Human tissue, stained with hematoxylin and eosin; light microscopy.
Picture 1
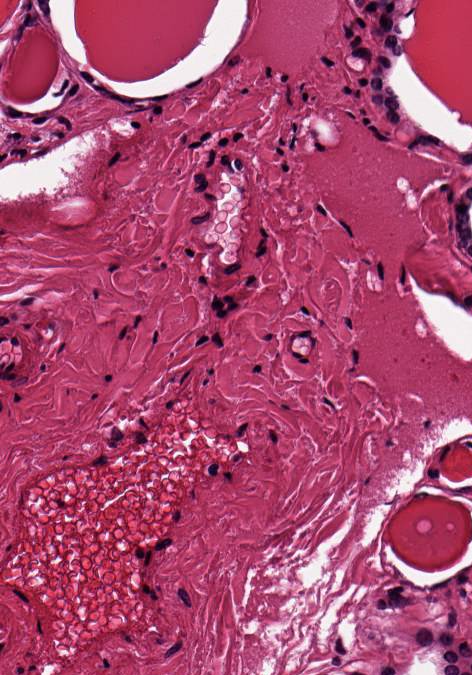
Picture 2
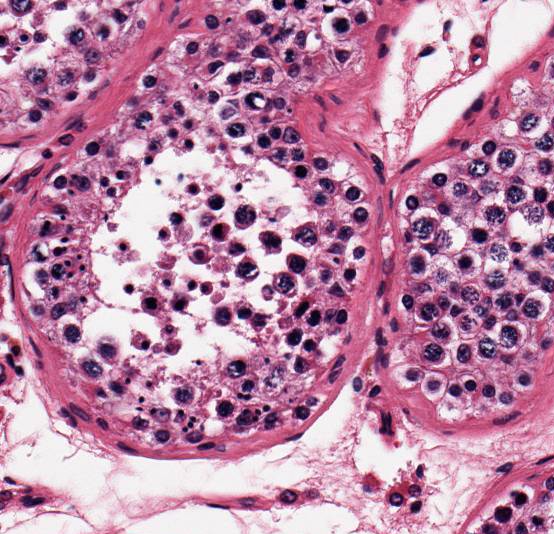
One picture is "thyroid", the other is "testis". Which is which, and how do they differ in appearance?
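Looking at these, picture 1 is thyroid and picture 2 is testis. In the thyroid, wavy pink collagen bundles fill the centre, while rounded spaces along the top and right edges hold smooth, homogeneous deep pink material. Those spaces are lined by a single layer of flattened to cuboidal cells with dark round nuclei. The testis is filled instead with rounded tubules cut across, the largest at left and centre and another along the right edge. Each is bounded by pink fibrous tissue with flattened, elongated nuclei and lined by a stratified epithelium many cells thick. The right-hand tubule also holds many large round cells with coarse, clumped dark chromatin and pale cytoplasm.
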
